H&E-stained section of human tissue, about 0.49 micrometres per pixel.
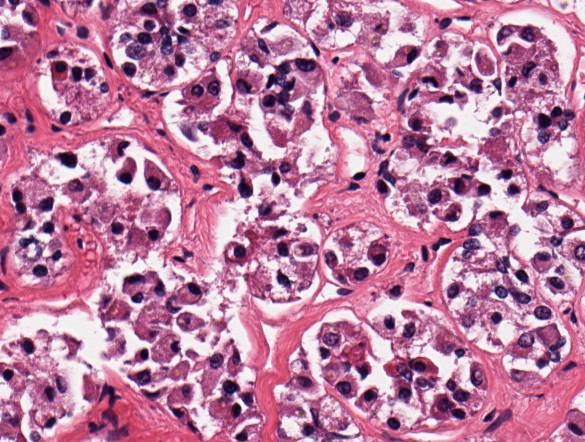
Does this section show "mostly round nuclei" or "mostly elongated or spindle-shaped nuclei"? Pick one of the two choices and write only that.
Mostly round nuclei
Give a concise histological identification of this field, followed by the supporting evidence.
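Mainly pars distalis of the pituitary. Cells lie in rounded nests separated by thin pink fibrous septa; in many nests they are loosely held, with clear spaces at the centre. Their abundant cytoplasm is pale pink, granular or vacuolated. No epithelium-lined glandular lumens and no fat cells are present.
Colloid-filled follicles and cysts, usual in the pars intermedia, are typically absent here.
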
